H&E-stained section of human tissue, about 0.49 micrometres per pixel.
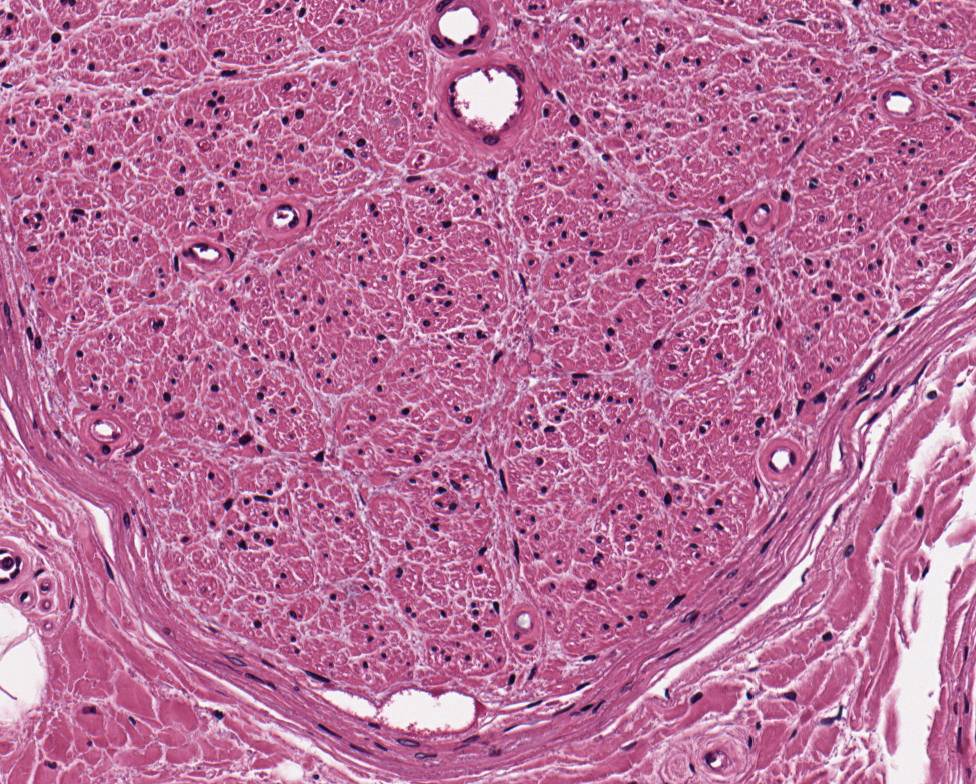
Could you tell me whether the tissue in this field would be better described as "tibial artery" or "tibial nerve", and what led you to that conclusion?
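It's tibial nerve.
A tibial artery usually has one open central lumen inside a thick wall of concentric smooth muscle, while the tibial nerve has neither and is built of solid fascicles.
Here the interior of the single large rounded bundle is made of tightly packed small round profiles cut in cross-section, with small dark nuclei scattered evenly through it.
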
